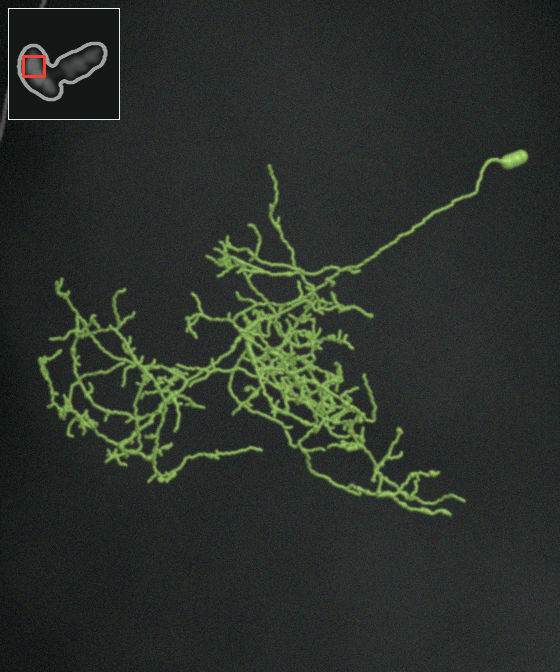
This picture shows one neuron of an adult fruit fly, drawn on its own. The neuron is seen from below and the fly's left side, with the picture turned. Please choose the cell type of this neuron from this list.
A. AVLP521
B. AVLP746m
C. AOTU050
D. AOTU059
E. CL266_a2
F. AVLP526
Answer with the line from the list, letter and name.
E. CL266_a2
